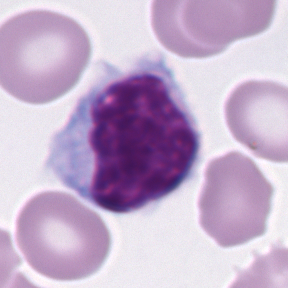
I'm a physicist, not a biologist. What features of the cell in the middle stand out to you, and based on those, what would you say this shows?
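The nucleus forms a single rounded-oval mass with no lobes. The cytoplasm is pale greyish-blue, with no distinct granules and no clear vacuoles. This is a hairy cell.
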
